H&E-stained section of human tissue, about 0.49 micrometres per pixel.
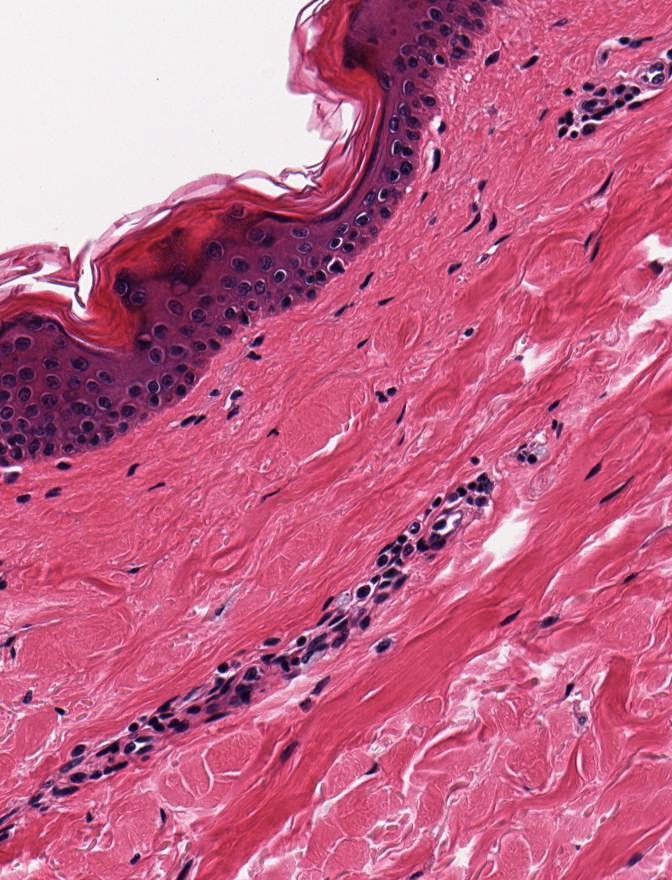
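Skin of the suprapubic region, H&E. Thin stratified squamous epidermis, flat lower border, no rete ridges. Dense eosinophilic collagen bundles, mostly diagonal, roughly parallel to epidermal surface. Narrow diagonal band of small, round, dark-nucleated lymphocytes across lower half of dermis. Scattered spindle-nucleated fibroblasts between bundles.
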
